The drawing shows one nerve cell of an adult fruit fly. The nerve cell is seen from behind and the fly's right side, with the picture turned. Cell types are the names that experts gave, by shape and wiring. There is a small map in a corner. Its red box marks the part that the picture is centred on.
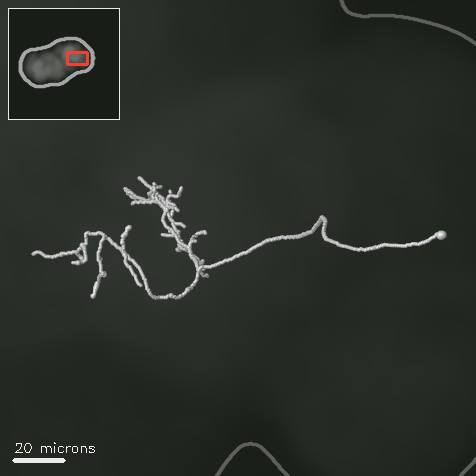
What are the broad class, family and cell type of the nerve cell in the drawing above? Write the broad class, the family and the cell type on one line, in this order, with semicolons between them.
nerve-cord intrinsic neuron; hemilineage 06A; IN06A138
